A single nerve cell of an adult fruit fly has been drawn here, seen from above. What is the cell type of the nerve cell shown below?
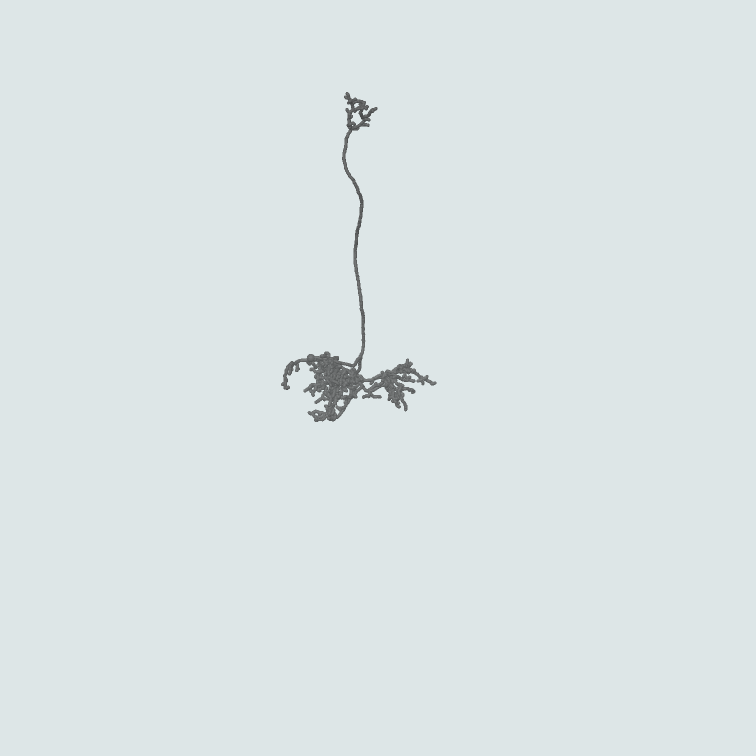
ANXXX026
